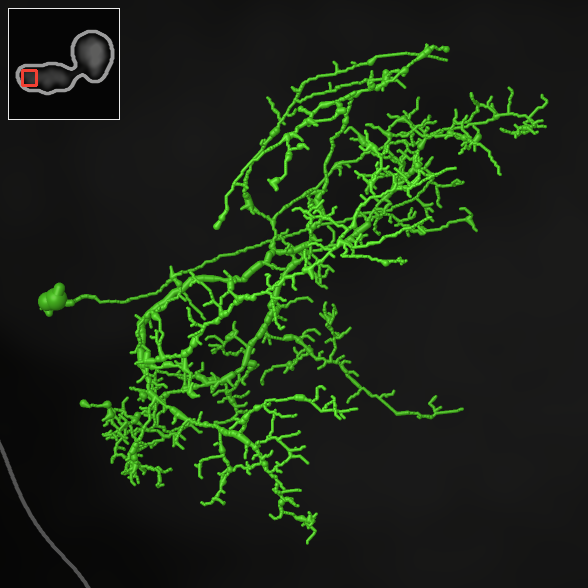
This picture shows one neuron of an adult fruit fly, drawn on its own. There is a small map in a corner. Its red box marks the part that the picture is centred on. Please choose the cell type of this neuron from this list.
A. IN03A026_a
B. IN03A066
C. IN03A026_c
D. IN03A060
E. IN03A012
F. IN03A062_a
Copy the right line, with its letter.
A. IN03A026_a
